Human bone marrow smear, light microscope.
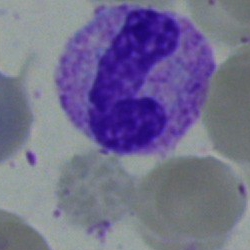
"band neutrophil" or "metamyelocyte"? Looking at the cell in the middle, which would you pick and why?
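That's a band neutrophil. Its nucleus is a thick curved band, indented on the right, with dense, coarsely clumped chromatin. Around it there's plenty of pale lilac-pink cytoplasm, with fine violet granules scattered all through it.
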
